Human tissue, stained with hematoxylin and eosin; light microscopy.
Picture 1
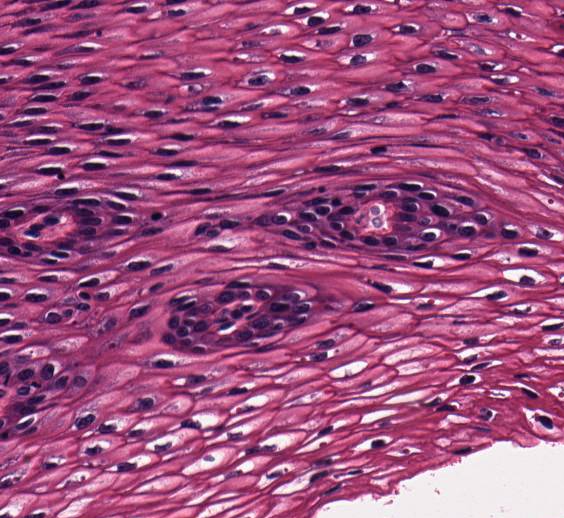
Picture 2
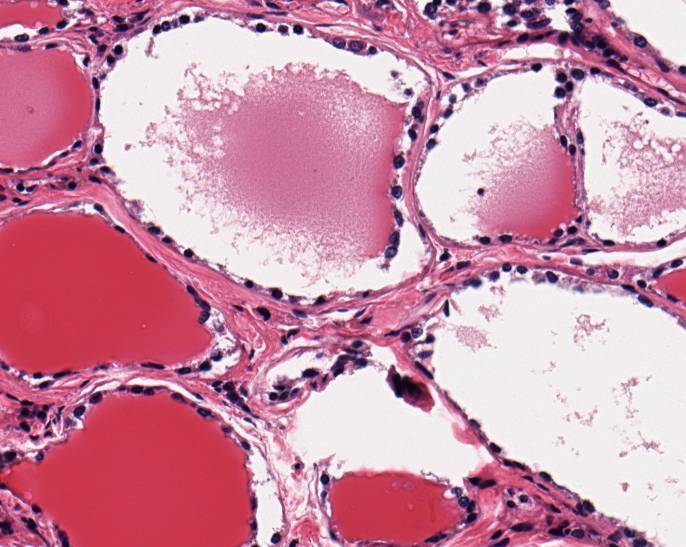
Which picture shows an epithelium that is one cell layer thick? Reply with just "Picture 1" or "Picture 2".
Picture 2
